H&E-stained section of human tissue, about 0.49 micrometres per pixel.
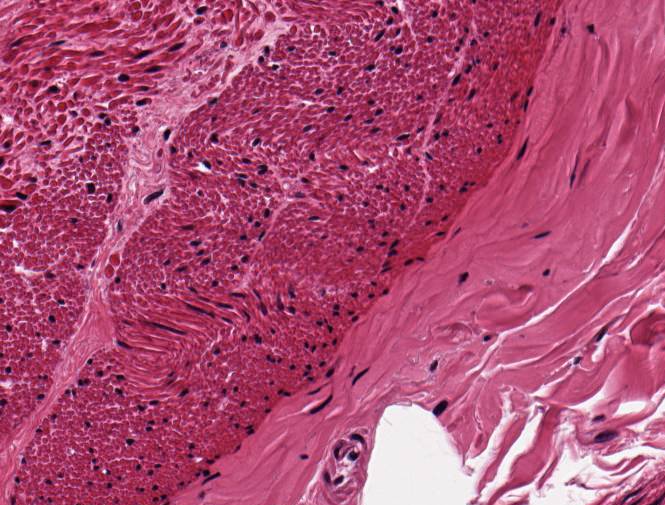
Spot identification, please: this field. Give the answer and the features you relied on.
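The answer is smooth muscle, densely packed across the left and centre, with dense collagenous tissue along the right side. Most of its cells are cut across and appear as small, closely packed, rounded profiles.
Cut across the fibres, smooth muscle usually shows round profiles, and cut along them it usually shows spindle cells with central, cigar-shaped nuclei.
Left of centre, one small bundle is cut lengthwise and shows elongated nuclei. Thin, pale pink strands of connective tissue divide the muscle into bundles.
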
